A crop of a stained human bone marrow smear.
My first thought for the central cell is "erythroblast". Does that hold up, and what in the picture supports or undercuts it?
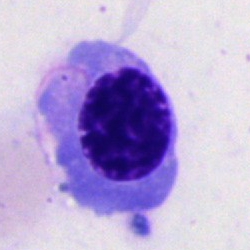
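What decides here is the cytoplasm: a moderate rim of pale-to-medium blue, not deep blue.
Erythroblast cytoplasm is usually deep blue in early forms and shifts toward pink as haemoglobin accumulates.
On that basis the name erythroblast fits, and proerythroblast is the weaker choice. Beyond that, the nucleus lies off-centre toward the right, its chromatin is dark purple and coarsely clumped, no distinct nucleoli are visible, and the cytoplasm shows no granules.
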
